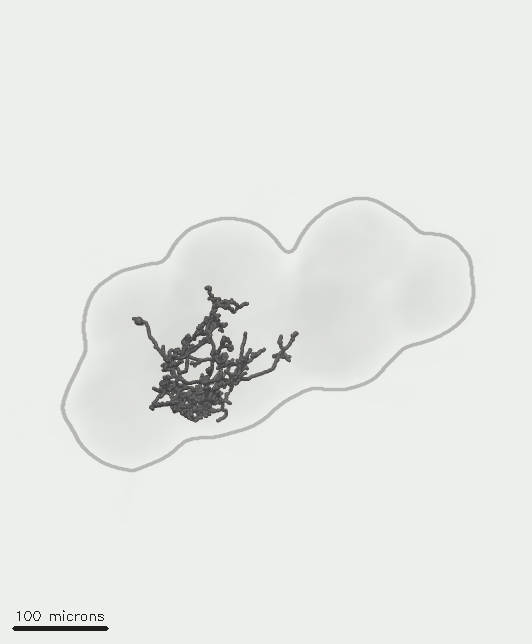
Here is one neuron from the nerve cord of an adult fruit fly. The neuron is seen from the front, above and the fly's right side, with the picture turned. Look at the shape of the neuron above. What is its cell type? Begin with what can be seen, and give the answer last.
From left to right in the picture it spans about 180 microns. In this view it is about as wide as it is tall. It is a nerve-cord intrinsic neuron. The cell type is IN27X014.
